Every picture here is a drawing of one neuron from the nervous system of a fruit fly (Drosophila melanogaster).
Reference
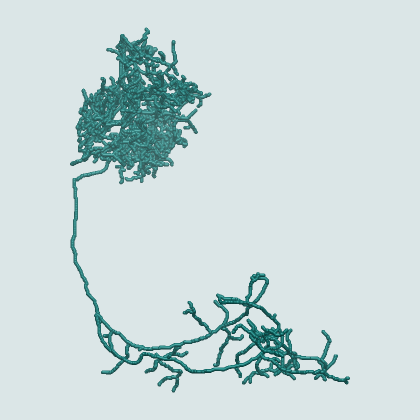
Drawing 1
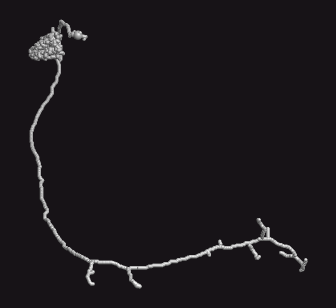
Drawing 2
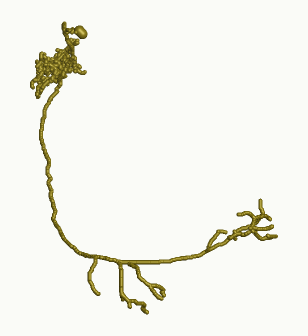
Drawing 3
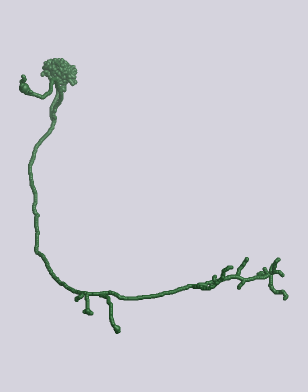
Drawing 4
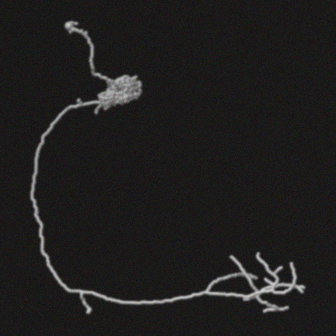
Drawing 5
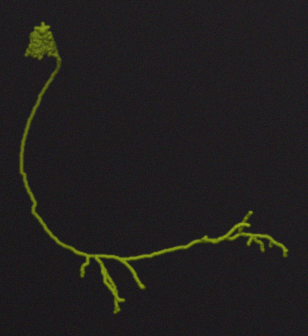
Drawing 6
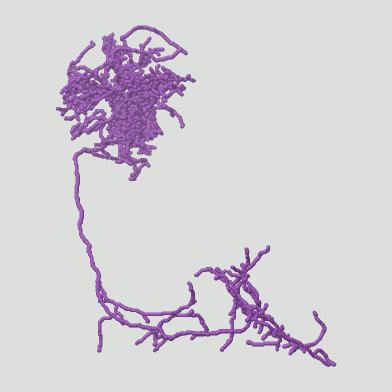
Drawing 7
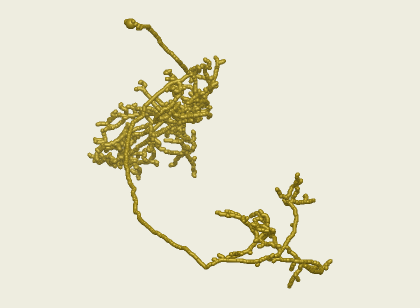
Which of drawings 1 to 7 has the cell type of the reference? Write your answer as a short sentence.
Drawing 6 shows a neuron of the same cell type.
